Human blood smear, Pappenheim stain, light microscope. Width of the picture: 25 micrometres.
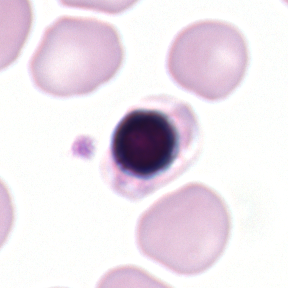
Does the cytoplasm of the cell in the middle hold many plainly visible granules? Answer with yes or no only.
No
